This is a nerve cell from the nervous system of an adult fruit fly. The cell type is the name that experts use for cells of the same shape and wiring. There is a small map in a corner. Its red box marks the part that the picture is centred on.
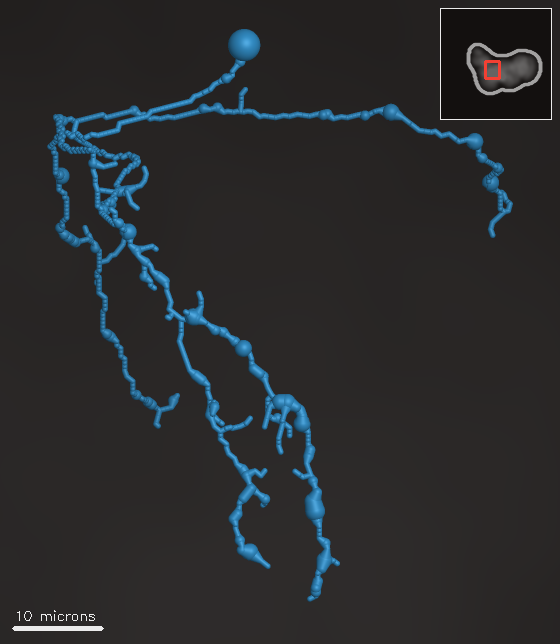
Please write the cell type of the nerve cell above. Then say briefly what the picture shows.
The cell type is TmY9b. This is an optic-lobe intrinsic neuron. The cell body is at the top of the picture. By the scale bar it is about 65 microns tall in this view.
